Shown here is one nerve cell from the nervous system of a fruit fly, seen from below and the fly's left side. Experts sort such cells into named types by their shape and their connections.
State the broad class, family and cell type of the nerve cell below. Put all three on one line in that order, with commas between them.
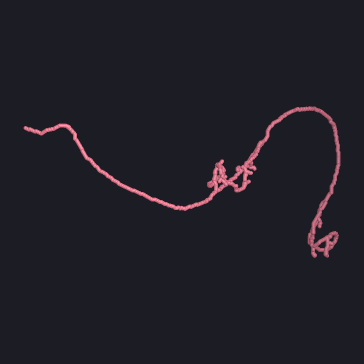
sensory neuron entering the brain, class olfactory, ORN_VC5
